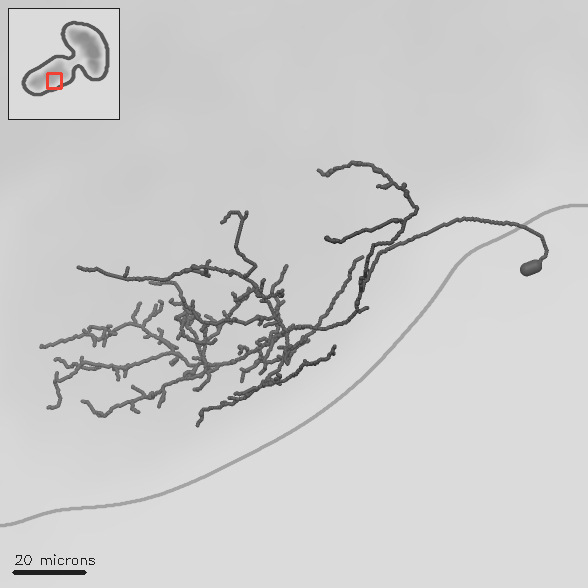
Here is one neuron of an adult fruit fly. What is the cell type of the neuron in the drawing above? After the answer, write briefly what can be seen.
The cell type is IN16B075_d. This is a nerve-cord intrinsic neuron. It lies in the nerve cord. From left to right in the picture it spans about 150 microns. The picture shows dozens of branch ends.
